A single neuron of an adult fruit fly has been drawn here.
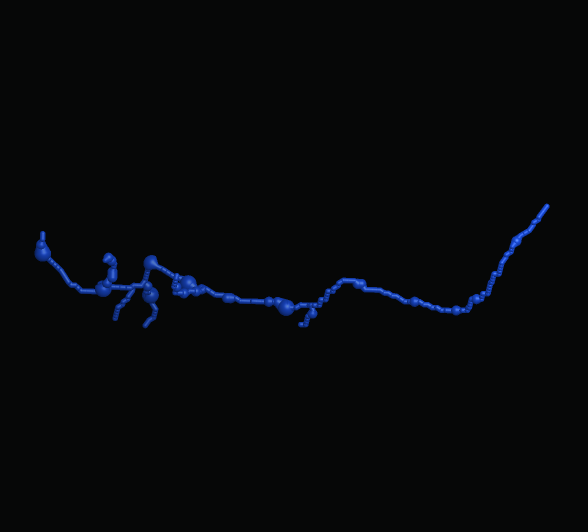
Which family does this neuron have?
class olfactory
